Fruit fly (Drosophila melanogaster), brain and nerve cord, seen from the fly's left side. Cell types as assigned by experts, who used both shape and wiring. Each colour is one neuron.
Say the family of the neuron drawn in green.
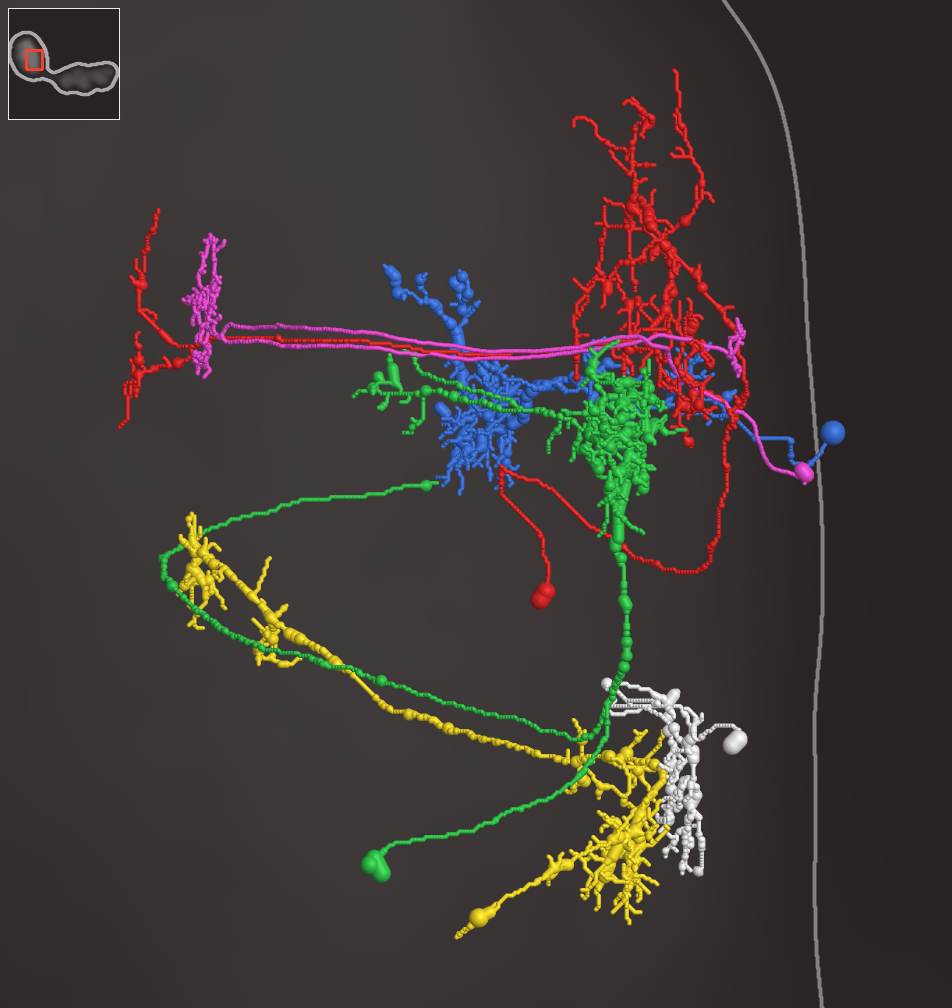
TmY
